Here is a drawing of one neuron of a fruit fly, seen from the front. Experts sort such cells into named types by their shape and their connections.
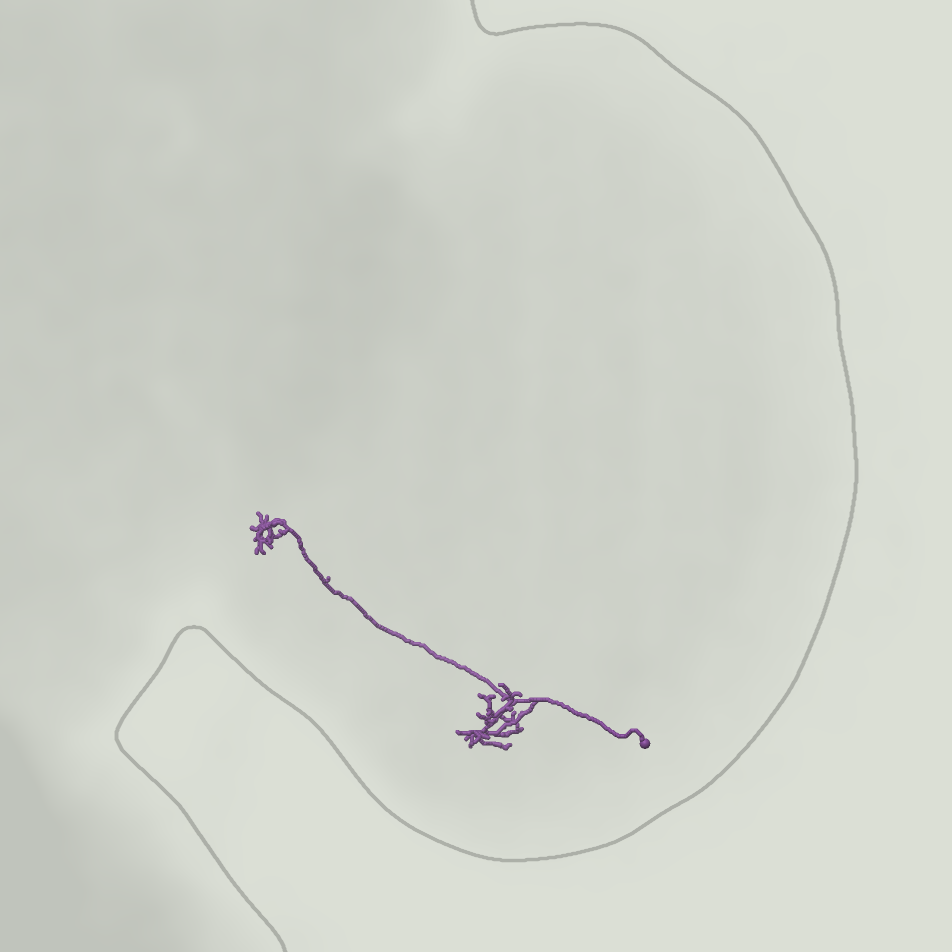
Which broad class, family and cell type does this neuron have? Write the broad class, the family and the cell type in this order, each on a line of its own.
optic-lobe intrinsic neuron
Tm
Tm34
